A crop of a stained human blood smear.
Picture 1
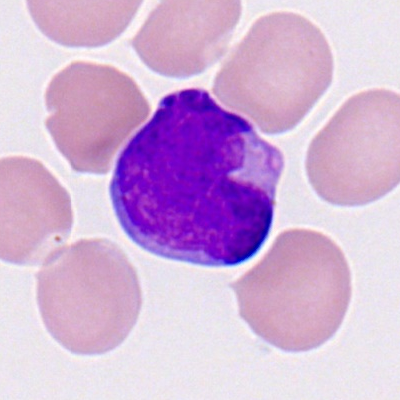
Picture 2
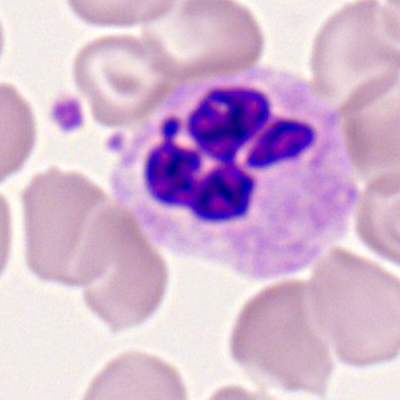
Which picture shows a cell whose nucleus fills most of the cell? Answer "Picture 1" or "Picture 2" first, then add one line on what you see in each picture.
Picture 1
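Picture 1: The nucleus fills most of the cell.
Picture 2: The cytoplasm is abundant and pale pinkish-lilac.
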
